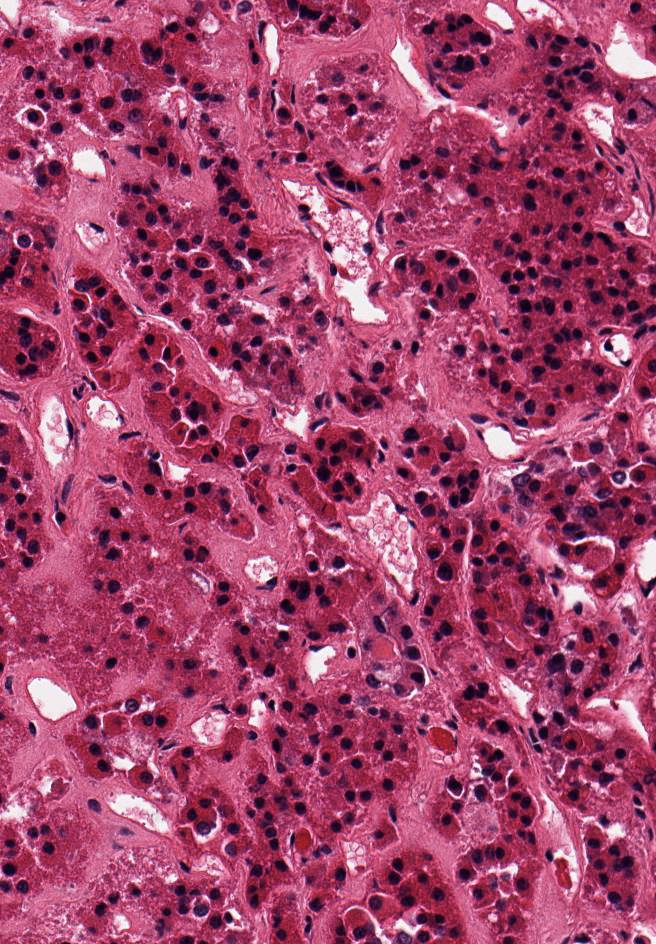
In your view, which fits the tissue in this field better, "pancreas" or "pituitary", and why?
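This is pituitary.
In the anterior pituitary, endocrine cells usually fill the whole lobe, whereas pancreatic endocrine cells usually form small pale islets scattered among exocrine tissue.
Here, cells in nests and cords separated by thin septa occupy the whole field. The main cells have abundant, granular, deeply eosinophilic cytoplasm.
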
